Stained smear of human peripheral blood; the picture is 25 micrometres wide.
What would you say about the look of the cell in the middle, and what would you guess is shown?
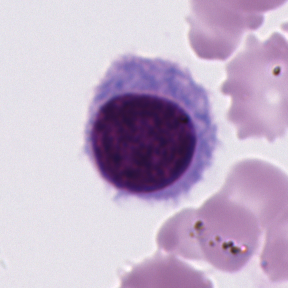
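The rim of cytoplasm is widest on the upper right side of the nucleus. Chromatin is dark purple and mottled, with darker clumps among lighter patches. No distinct nucleoli are visible in the nucleus, and the cytoplasm contains no granules. This is a hairy cell.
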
